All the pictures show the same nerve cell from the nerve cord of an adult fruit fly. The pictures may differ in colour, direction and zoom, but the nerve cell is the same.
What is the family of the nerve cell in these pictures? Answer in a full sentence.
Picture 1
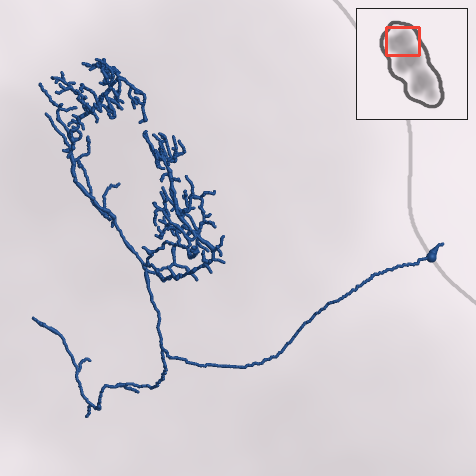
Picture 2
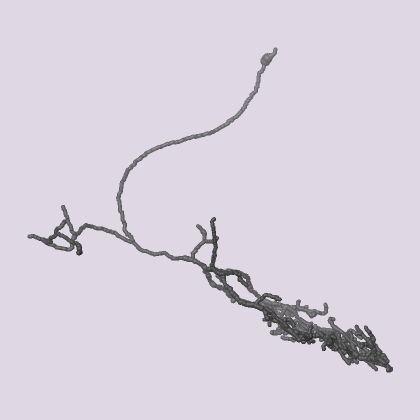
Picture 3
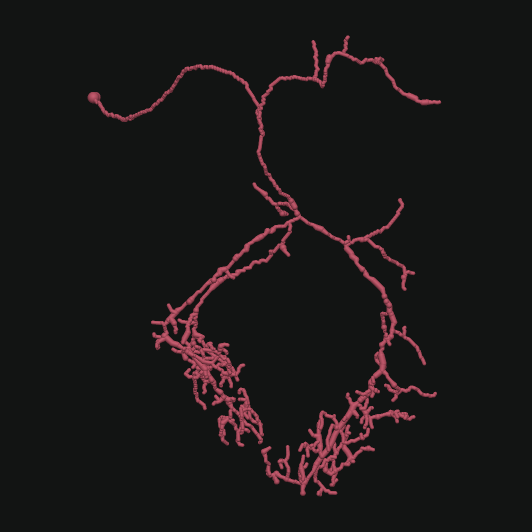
The family is hemilineage 23B.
